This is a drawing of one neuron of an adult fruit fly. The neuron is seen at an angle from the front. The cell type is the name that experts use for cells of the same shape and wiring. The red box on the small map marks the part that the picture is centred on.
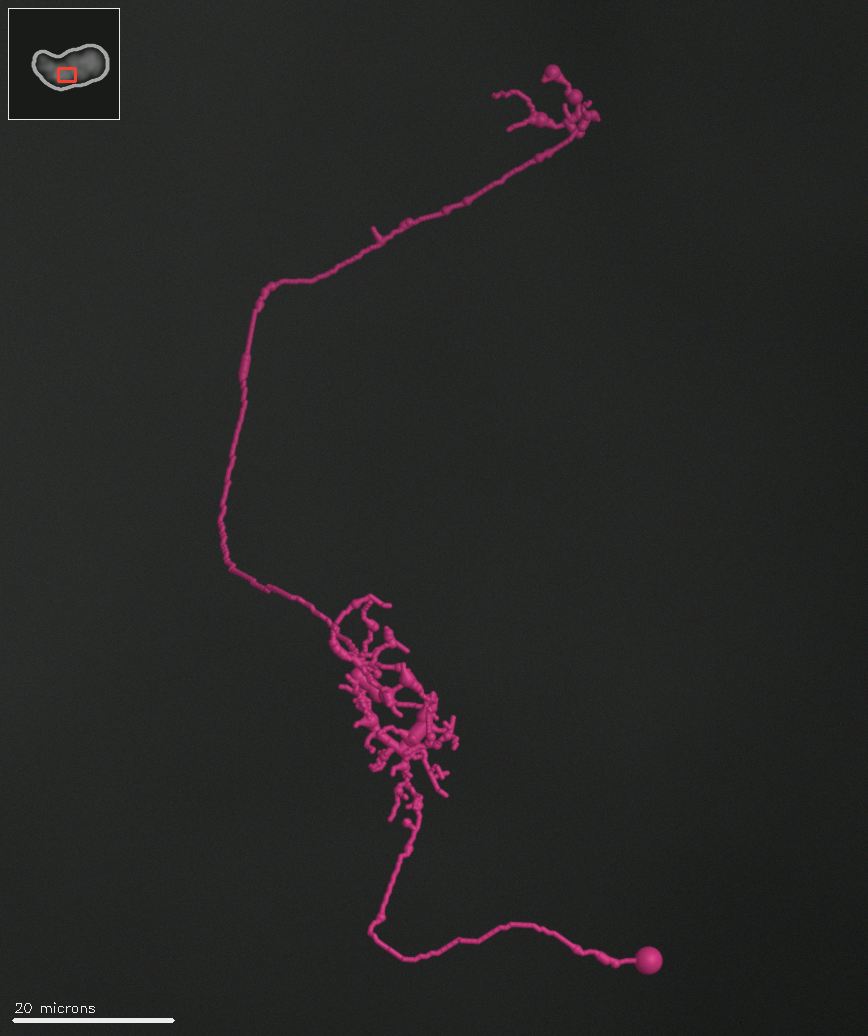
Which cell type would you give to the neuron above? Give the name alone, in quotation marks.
"Tm5b"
